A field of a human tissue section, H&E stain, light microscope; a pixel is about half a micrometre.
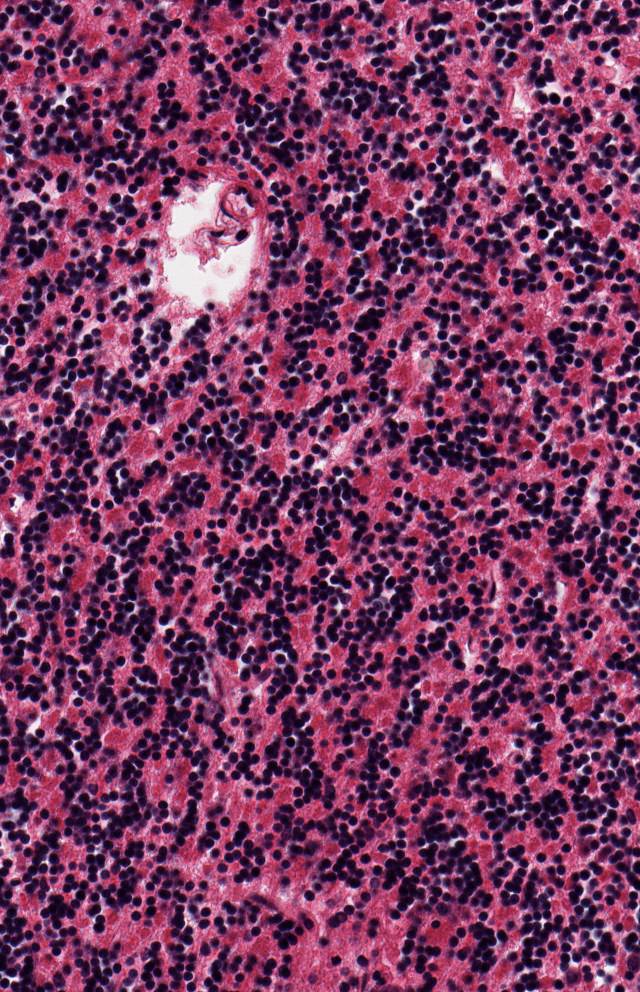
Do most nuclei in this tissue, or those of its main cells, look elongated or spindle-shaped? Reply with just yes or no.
No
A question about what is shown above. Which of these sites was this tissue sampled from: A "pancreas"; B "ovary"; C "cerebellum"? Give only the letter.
C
